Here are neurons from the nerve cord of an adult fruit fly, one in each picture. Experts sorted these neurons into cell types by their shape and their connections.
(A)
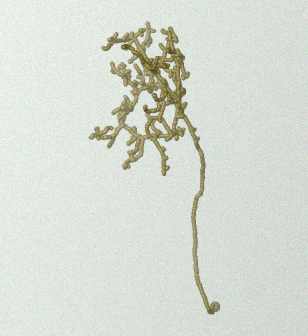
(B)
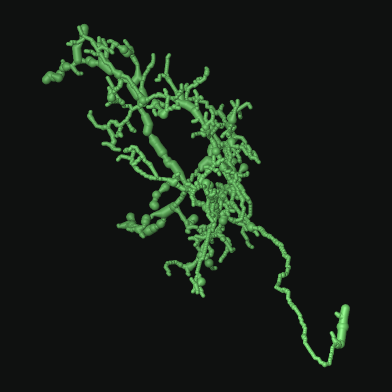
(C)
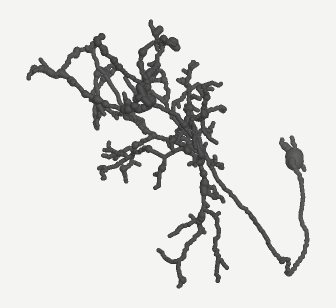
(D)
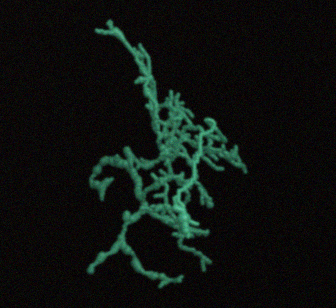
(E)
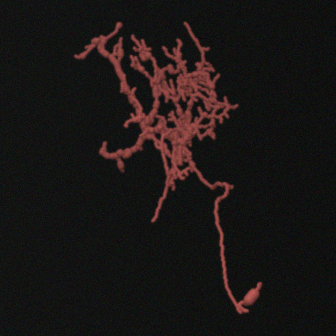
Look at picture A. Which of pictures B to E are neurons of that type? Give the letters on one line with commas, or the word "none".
B, C, D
